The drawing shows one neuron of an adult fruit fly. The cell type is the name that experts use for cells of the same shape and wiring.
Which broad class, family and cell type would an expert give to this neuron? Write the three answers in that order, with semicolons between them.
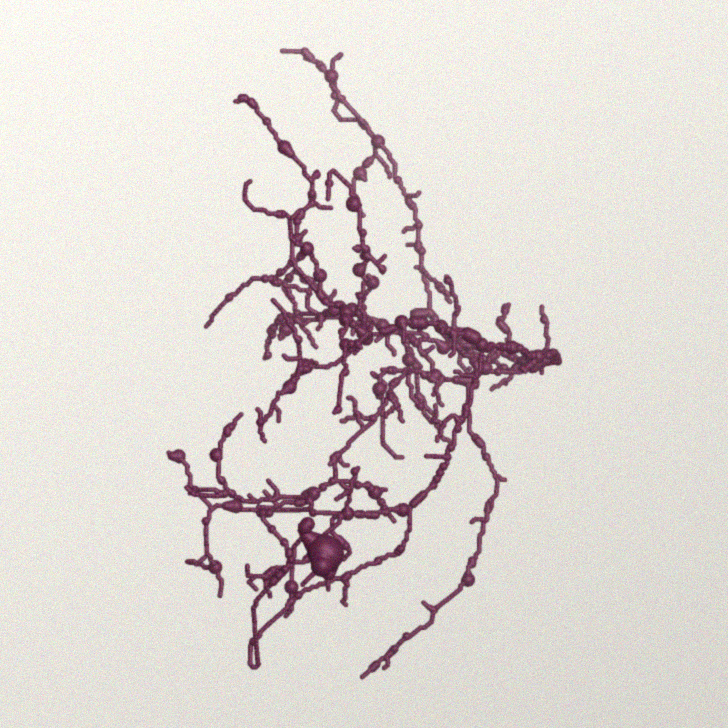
nerve-cord intrinsic neuron; hemilineage 13A; IN13A030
